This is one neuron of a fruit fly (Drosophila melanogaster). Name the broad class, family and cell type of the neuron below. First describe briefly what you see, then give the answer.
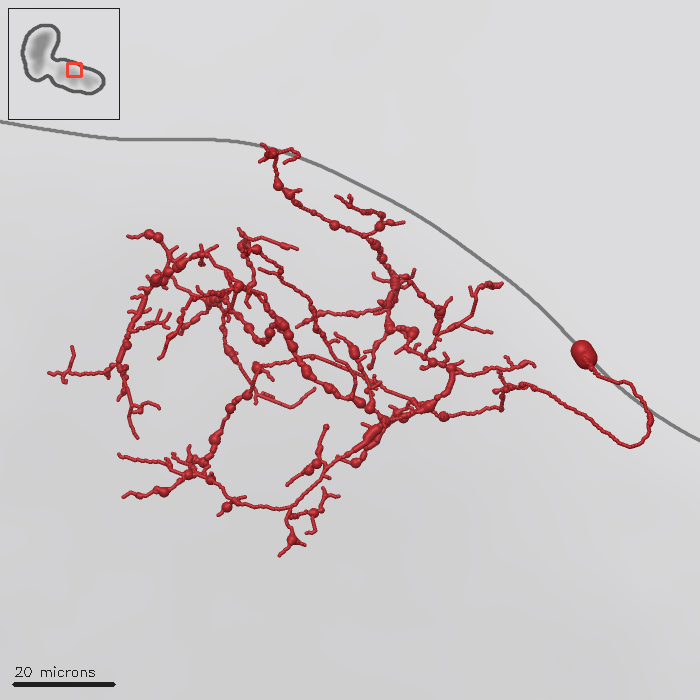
Its cell body lies on the right of the picture. By the scale bar it is about 120 microns wide in this view. The picture shows dozens of branch ends. This is a nerve-cord intrinsic neuron. Its family is hemilineage 11B. It is of cell type IN11B025.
